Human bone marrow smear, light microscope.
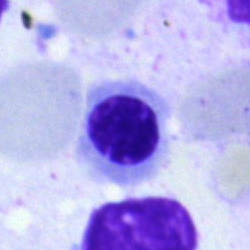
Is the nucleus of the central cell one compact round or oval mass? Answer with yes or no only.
Yes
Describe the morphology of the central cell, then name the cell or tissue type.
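Look at the nucleus before anything else: its chromatin is dense and dark purple, and you won't find a nucleolus in it. Now move your eye out to the cytoplasm, which is pale blue. Scan it slowly and you'll see no granules in it at all. What you're looking at is an erythroblast.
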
